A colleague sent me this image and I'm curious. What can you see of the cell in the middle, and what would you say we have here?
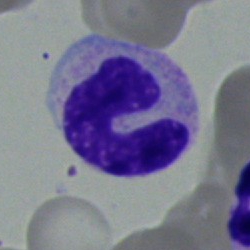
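A round, smooth outline encloses a nucleus shaped as a thick C, its deep notch opening to the right. The chromatin is dark purple and clumped, with paler patches, and no nucleoli are visible. This is a band neutrophil.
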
